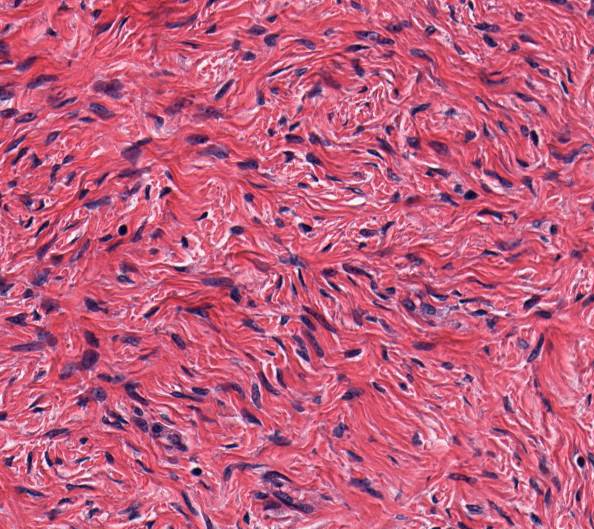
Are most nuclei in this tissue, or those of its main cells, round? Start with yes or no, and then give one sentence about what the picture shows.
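No. The nuclei are elongated, dark-staining and often wavy or tapered at the ends.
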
